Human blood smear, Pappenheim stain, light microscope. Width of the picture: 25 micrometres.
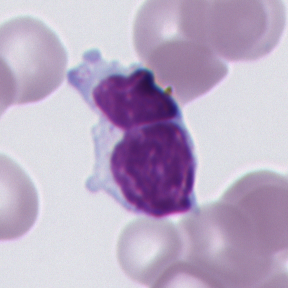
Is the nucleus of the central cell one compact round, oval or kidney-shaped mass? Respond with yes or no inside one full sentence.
No, it is a nucleus divided into lobes that this cell has.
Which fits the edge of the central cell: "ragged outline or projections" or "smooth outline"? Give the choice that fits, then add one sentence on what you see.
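Ragged outline or projections. The left edge of the cytoplasm is ragged with small projections.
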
